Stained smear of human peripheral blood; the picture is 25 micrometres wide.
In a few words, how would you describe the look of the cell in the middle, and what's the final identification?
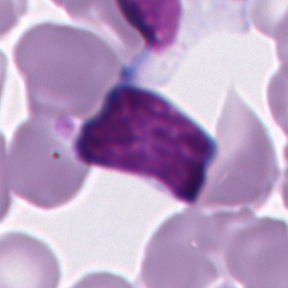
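The cell has an angular, roughly four-sided outline bounded by fairly straight edges. A dark nucleus occupies almost the entire cell, leaving hardly any visible cytoplasm around it. Its chromatin is dense and dark purple, arranged in coarse, streaky clumps. This is a typical lymphocyte.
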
